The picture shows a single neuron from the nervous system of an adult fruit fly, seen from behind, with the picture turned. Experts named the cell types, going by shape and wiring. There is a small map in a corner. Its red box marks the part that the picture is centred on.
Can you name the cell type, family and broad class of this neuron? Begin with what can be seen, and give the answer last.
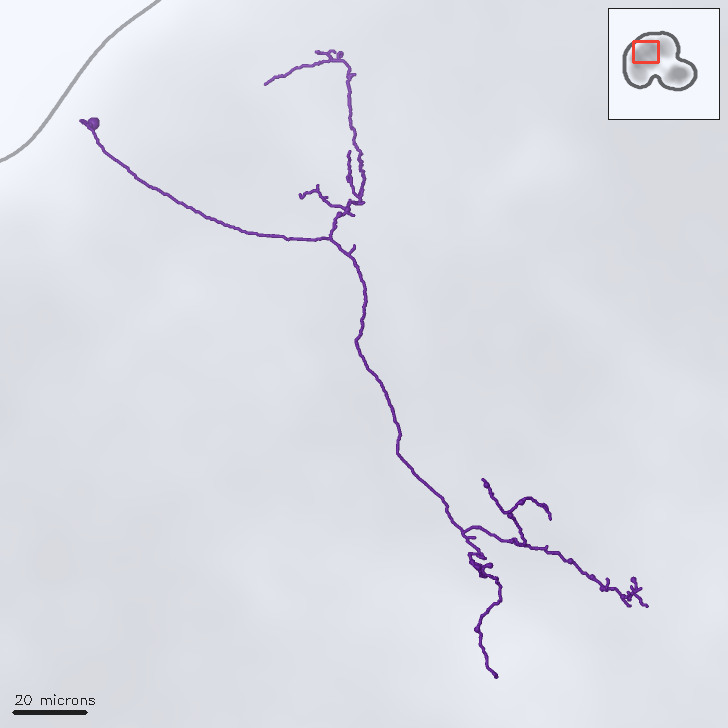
The cell body can be seen at the upper left of the picture. From top to bottom in the picture it spans about 180 microns. Its cell type is PS008_b. Its family is hemilineage SMPad2. It is a central-brain intrinsic neuron.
